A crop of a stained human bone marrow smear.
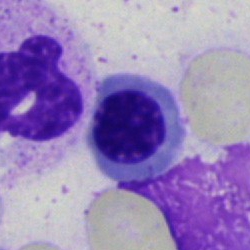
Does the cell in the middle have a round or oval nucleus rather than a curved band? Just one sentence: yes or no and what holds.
Yes, it is a compact round or oval mass that the nucleus forms.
